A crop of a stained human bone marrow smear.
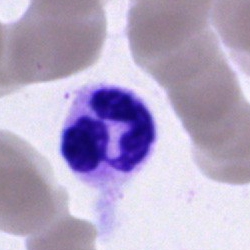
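Segmented neutrophil from a stained human bone marrow smear. The outline is roughly round, and the chromatin is dense, dark purple and clumped. No nucleoli are visible. A pale purple speckled streak trails downward from the lower edge of the cell.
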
